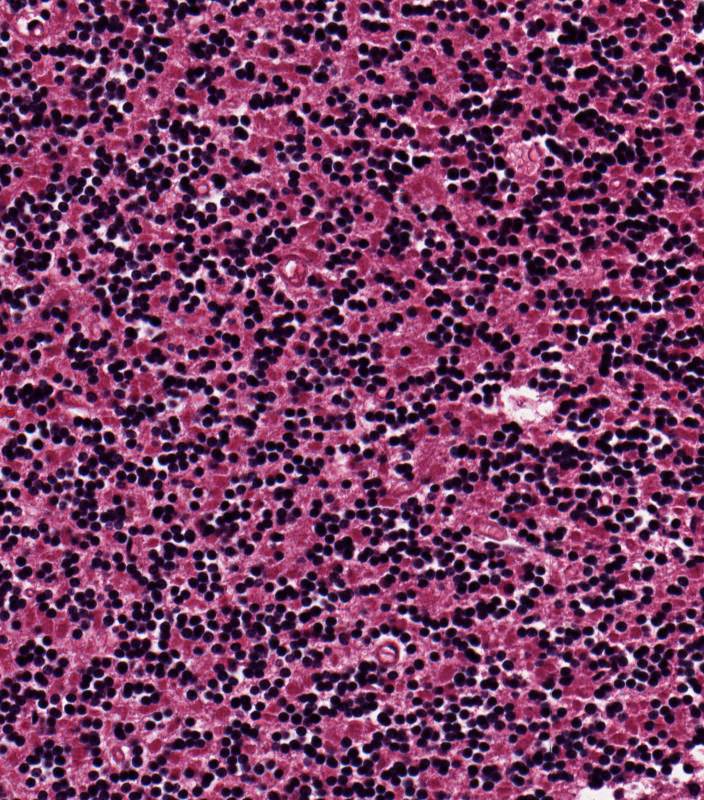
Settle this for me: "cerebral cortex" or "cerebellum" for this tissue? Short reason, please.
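It's cerebellum. Small, round, uniform, dark nuclei with very little cytoplasm are packed densely and fairly evenly across the whole field, with no layering or organised units.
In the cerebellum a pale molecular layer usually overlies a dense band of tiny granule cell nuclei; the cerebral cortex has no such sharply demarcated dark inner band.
This close crowding of tiny dark nuclei goes with that cerebellar band. Irregular pale pink patches without nuclei are scattered between them.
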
